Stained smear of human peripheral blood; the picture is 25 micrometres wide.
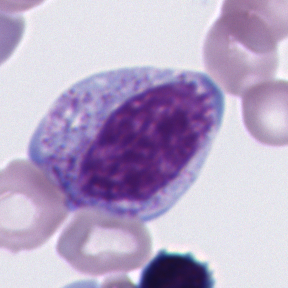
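Myelocyte in a stained peripheral blood smear. The cell measures about 18 by 14 micrometres, and its nucleus lies toward the right, so the widest band of cytoplasm is on the left. I notice the chromatin of this myelocyte forms a fine mesh with lighter gaps rather than coarse dense blocks. The cytoplasm looks pale blue-grey, with many fine purple-red granules scattered through it.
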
